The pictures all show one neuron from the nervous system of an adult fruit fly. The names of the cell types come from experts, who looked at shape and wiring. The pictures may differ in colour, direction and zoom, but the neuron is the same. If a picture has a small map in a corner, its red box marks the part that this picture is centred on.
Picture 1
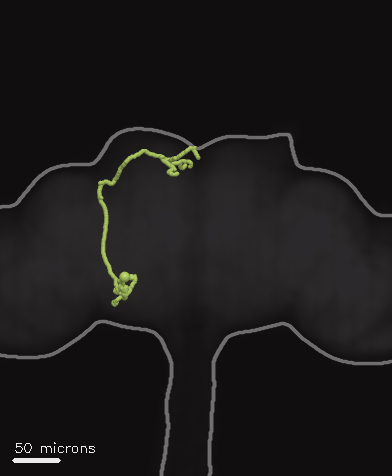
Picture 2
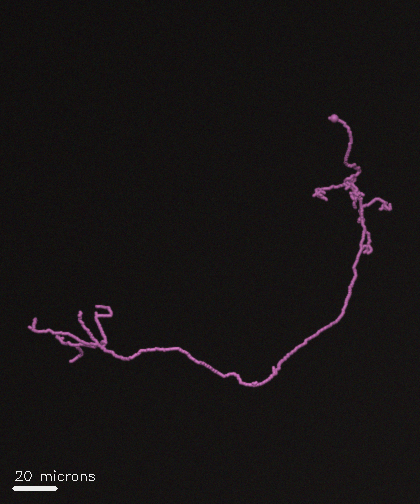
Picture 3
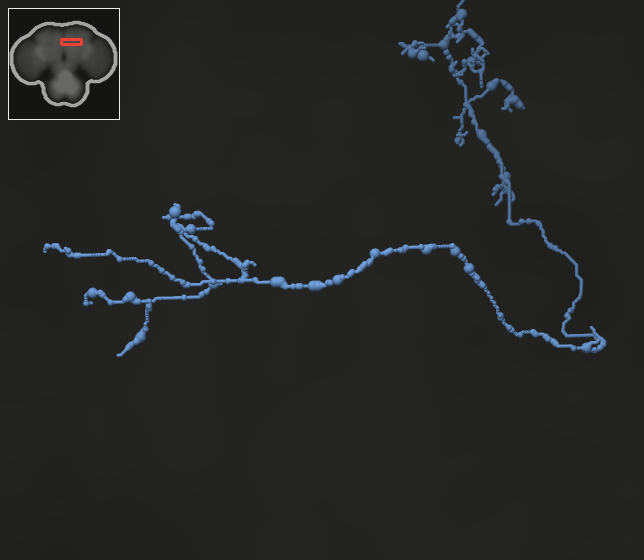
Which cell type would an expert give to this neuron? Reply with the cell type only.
KCg-m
